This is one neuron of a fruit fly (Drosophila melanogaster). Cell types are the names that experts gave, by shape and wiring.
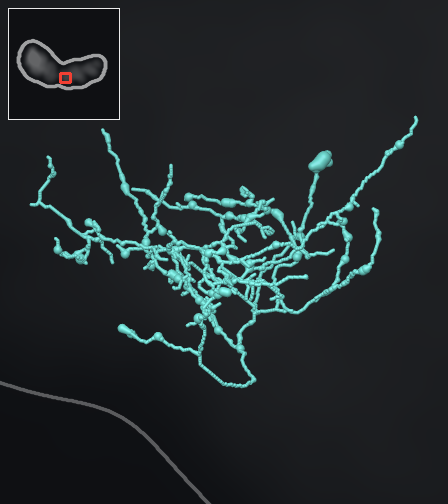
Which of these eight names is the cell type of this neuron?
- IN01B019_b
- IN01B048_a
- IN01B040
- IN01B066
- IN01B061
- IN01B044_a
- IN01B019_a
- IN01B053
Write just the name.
IN01B061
